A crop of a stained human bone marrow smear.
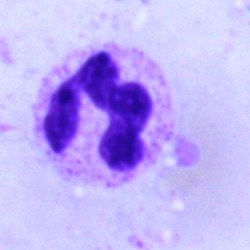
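Segmented neutrophil, stained human bone marrow smear, central cell. Outline roughly round. Chromatin dense, dark purple throughout the lobes. Cytoplasm pale pinkish-lilac, with fine pink-violet granules scattered through it.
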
